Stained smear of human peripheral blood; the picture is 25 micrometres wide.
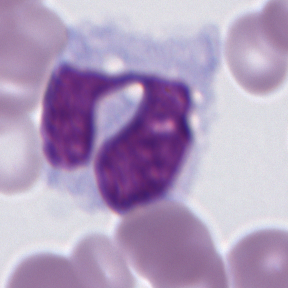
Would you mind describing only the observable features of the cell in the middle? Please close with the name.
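Nucleus first: it is split into two large lobes, joined at the top by a thin strand. Chromatin next: dense, staining deep purple. Nucleoli: none visible. Cytoplasm last: no distinct granules. The cell in the middle is a monocyte.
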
